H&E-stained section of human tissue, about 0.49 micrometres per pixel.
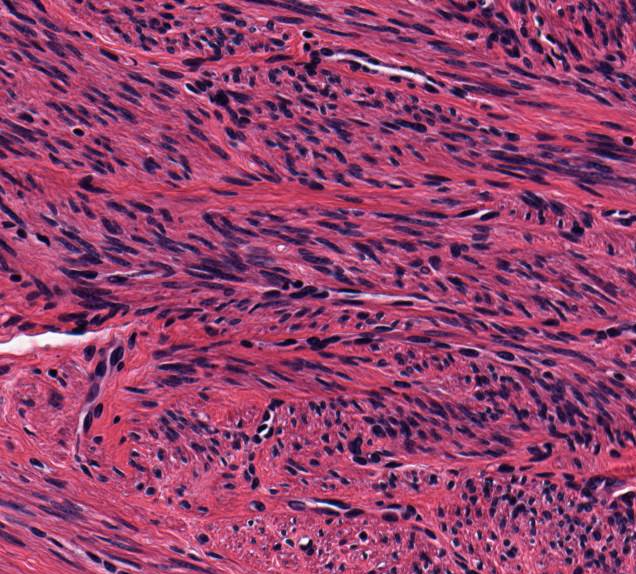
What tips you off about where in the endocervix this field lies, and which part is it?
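The tissue in this field is smooth muscle. Spindle cells form long fascicles running roughly horizontally across the upper and middle field, with elongated, darkly stained nuclei. In the lower right, one bundle is cut across, so its nuclei look rounded rather than elongated.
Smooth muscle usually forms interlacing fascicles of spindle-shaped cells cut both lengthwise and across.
The cells here are closely packed, with little loose stroma between the bundles.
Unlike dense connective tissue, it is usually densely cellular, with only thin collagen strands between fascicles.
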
